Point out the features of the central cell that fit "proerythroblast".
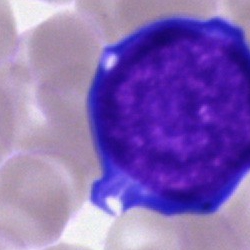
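In this proerythroblast, the cytoplasm takes an intense deep blue stain, and the purple chromatin looks granular, with small paler patches scattered through it. At the upper left edge there's a small clear white spot in the cytoplasm, and at the lower left the outline bulges out into a blunt cytoplasmic projection.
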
